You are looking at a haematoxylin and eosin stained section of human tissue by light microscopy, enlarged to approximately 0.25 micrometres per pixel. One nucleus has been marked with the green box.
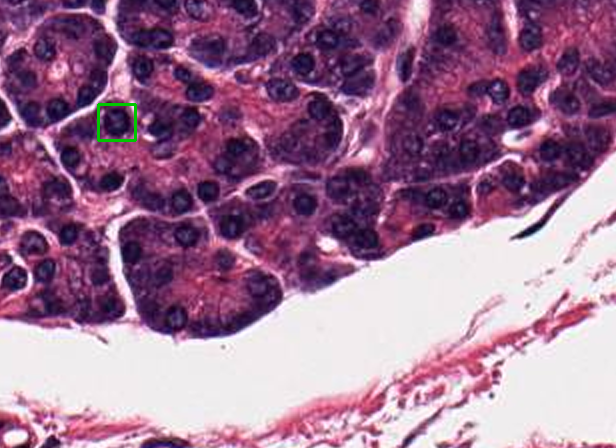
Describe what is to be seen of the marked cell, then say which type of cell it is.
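The nucleus is round and dark purple, about the same size as the nuclei of the neighbouring cells. The nucleus lies close to a thin pale line that separates its group of cells from the adjacent group. The cell sits within a tightly packed cluster of similar cells, each with one round dark nucleus. The marked nucleus belongs to a pancreatic acinar cell.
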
